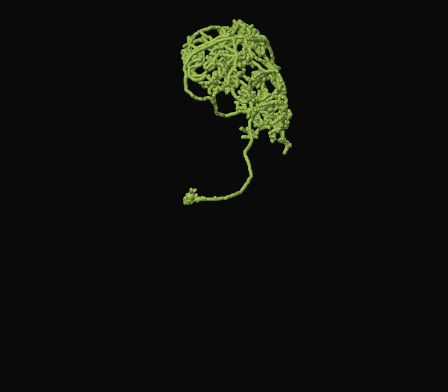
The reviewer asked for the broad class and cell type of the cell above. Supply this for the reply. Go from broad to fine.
central-brain intrinsic neuron; SLP457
